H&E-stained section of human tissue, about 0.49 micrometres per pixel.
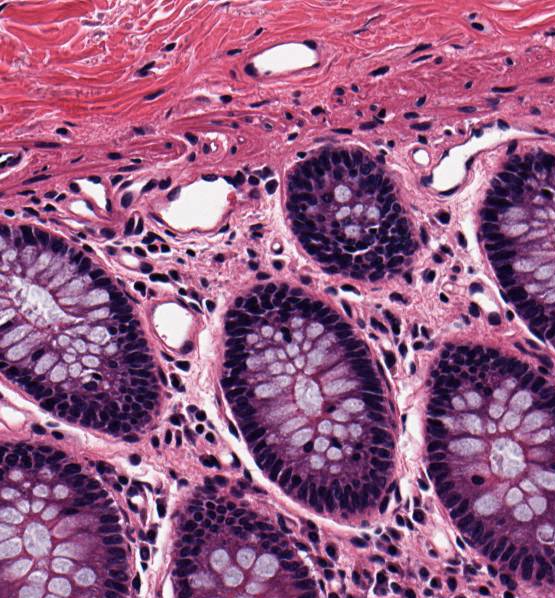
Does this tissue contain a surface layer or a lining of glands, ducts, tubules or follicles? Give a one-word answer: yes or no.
Yes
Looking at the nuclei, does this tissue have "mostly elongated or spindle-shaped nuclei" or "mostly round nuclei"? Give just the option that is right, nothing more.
Mostly elongated or spindle-shaped nuclei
